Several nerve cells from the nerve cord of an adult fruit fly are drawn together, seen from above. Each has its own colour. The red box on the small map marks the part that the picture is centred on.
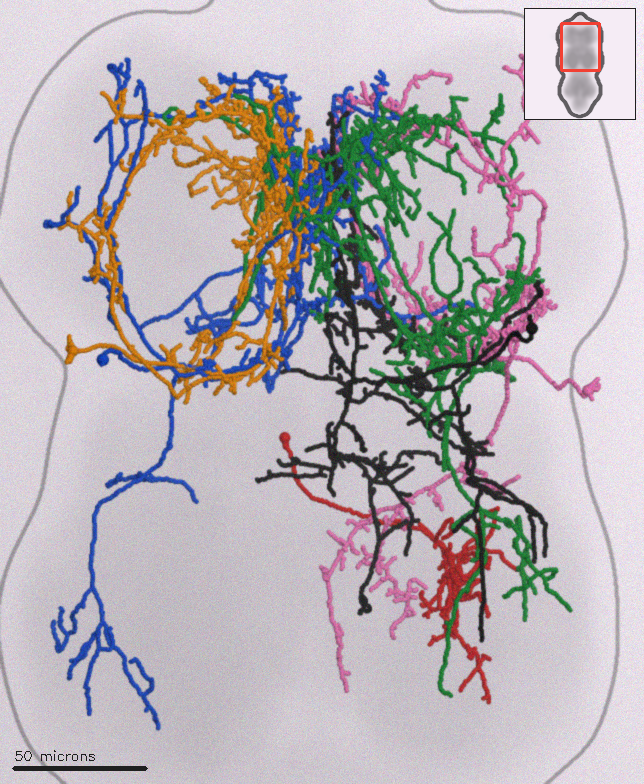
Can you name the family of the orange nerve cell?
hemilineage 11A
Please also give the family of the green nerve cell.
hemilineage 12A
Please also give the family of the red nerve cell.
hemilineage 14A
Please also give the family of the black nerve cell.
hemilineage 11A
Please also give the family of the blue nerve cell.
hemilineage 11A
